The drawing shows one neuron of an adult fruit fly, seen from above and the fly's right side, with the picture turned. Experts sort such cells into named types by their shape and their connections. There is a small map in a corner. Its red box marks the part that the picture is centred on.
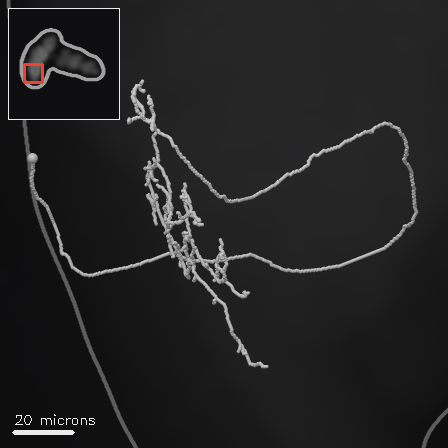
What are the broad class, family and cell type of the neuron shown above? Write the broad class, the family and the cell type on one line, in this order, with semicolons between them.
visual projection neuron; MeTu; MeTu2b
